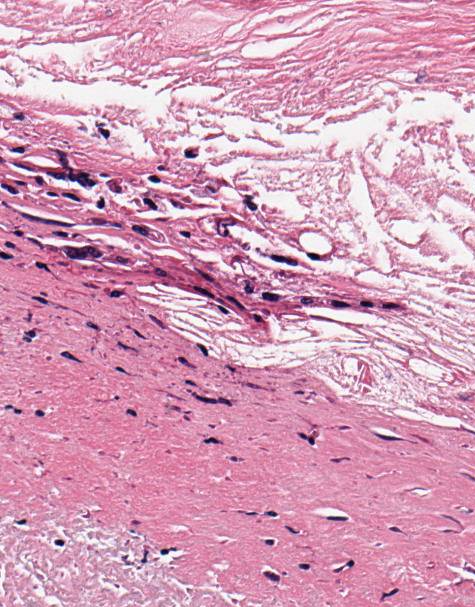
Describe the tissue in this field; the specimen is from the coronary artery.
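Lower half: dense, evenly pink tissue. Upper part: paler and loosely textured, with pale pink wavy strands separated by white spaces. Along the junction on the left runs a band of spindle-shaped cells with dark, elongated nuclei. Nuclei in the dense tissue are sparse, small, dark and scattered.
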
